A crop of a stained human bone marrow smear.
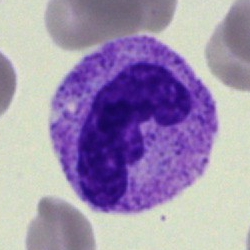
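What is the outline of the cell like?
Roughly round, with a slightly uneven edge.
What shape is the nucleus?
A thick curved band bent like a hook, its concave side facing right.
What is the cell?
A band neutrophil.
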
